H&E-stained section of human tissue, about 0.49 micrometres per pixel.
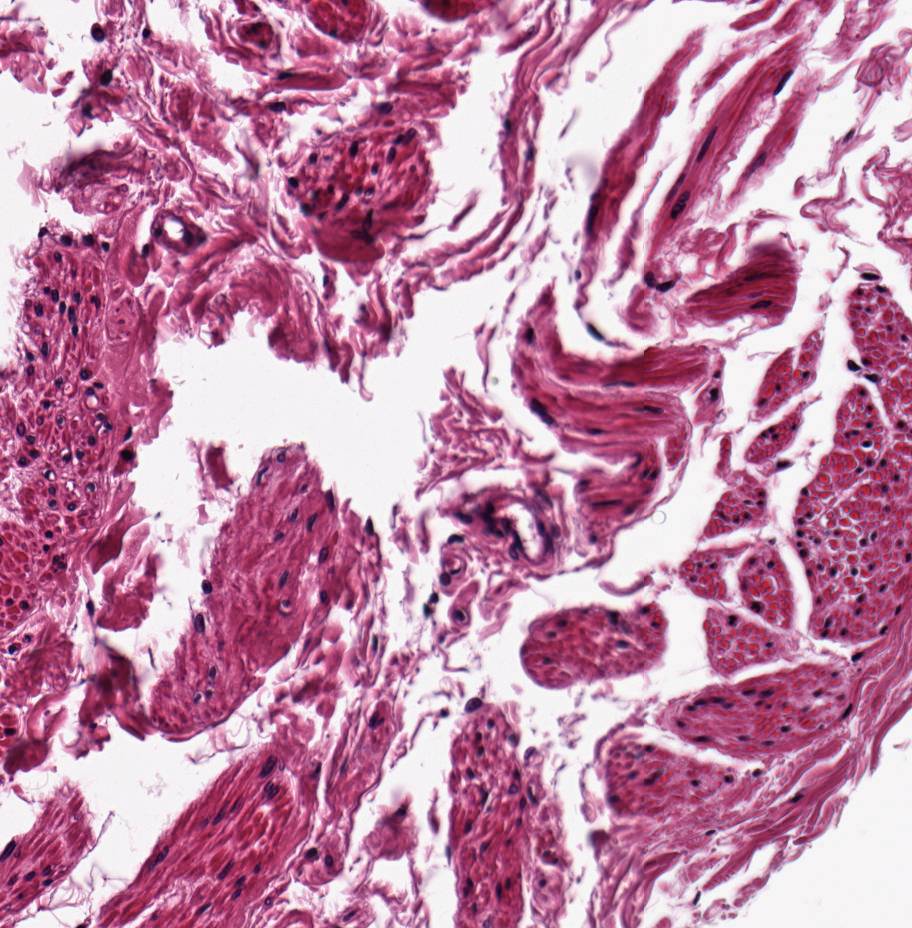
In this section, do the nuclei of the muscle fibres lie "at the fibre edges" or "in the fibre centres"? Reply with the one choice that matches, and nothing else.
In the fibre centres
